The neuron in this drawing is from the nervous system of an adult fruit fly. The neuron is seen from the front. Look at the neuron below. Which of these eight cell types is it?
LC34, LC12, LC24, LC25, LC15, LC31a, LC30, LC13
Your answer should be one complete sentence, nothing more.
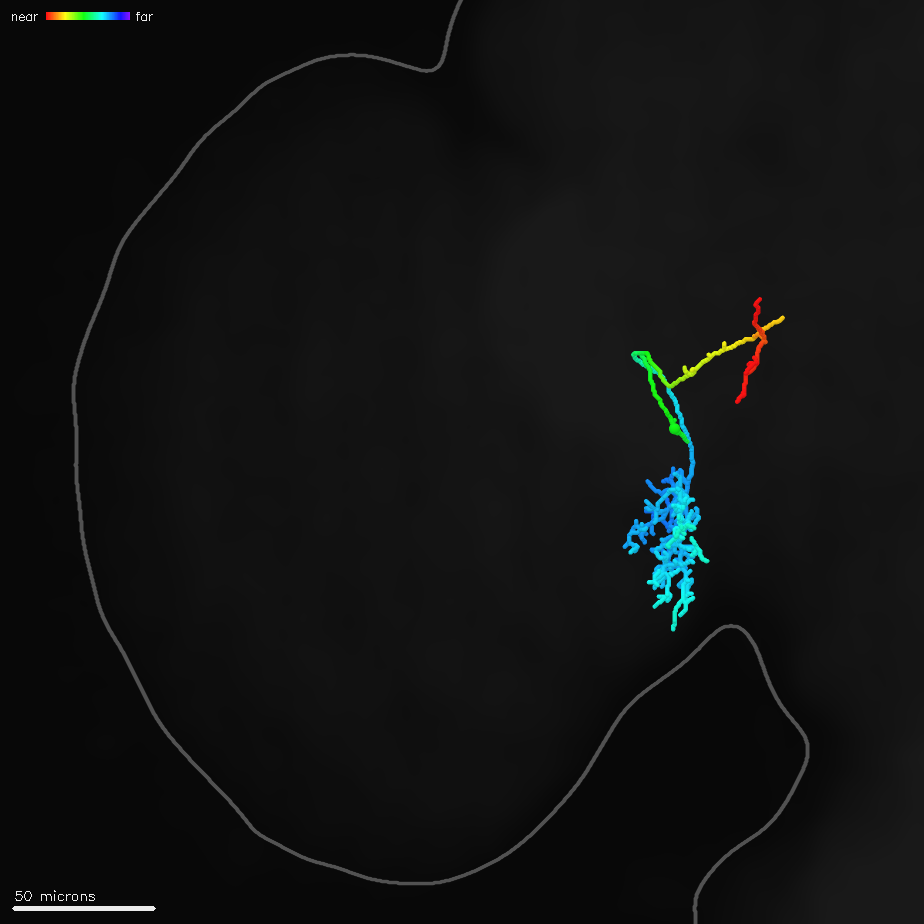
The cell type held by this neuron is LC31a.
